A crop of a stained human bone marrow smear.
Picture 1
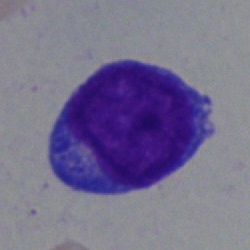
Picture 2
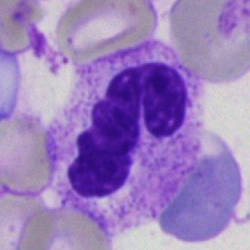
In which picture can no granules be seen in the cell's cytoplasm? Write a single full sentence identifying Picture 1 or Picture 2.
Picture 1 shows a cell whose cytoplasm has no visible granules.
